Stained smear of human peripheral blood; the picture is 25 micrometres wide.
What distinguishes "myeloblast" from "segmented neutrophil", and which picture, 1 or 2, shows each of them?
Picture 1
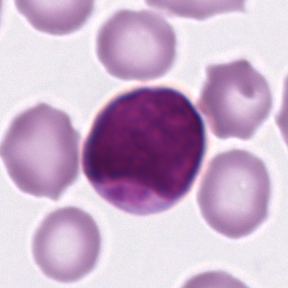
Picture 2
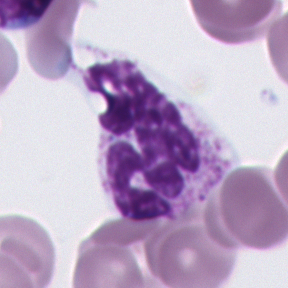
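Identification: picture 1 is a myeloblast; picture 2 is a segmented neutrophil. Outline: round and smooth, without hairlike projections, in the myeloblast; irregular and tapering to a narrow point at the upper left in the segmented neutrophil. Nucleus: in the myeloblast it is round and about 10 micrometres across, with only a thin crescent of cytoplasm beside it.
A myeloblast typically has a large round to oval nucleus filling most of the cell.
Chromatin: dark purple and coarsely clumped in the segmented neutrophil.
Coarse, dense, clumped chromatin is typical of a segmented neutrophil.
Nucleoli: none visible in either cell.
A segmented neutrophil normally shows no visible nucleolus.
Cytoplasm: pale lilac and free of vacuoles in the myeloblast; pale in the segmented neutrophil, wider on the right of the nucleus than on the left, and holding many fine purplish granules.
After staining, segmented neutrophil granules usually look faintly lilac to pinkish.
Surroundings: red cells press against the segmented neutrophil's lower right edge.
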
